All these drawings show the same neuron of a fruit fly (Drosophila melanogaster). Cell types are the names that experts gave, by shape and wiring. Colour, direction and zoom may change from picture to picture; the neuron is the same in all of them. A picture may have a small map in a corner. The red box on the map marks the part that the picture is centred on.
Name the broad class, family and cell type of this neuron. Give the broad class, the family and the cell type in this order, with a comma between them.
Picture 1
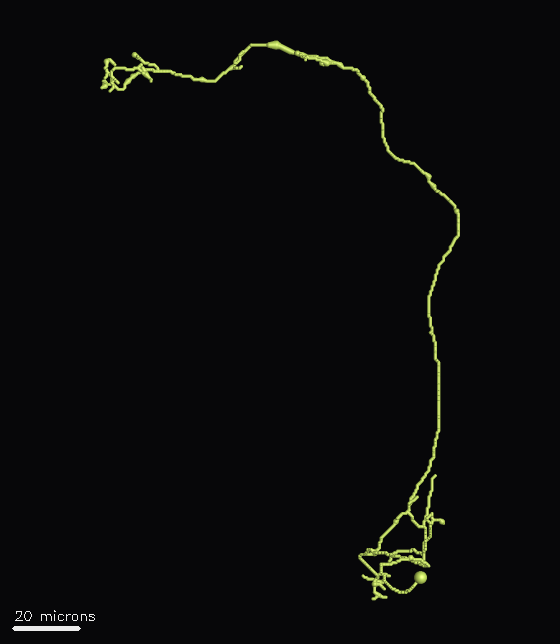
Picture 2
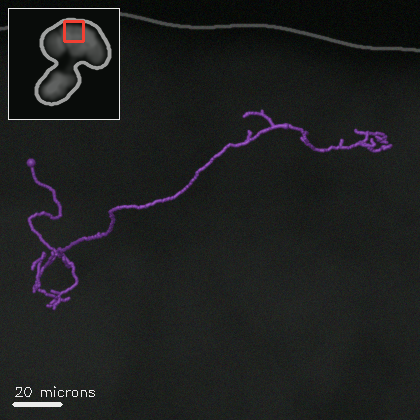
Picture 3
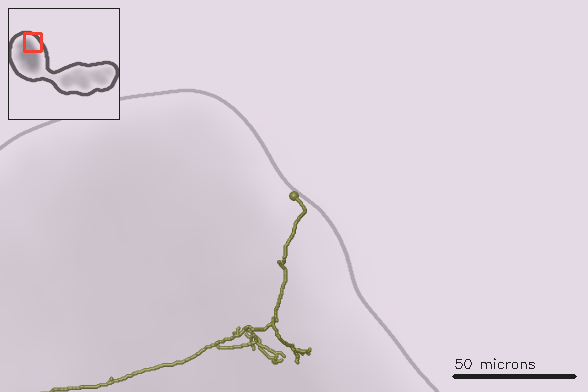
central-brain intrinsic neuron, class Kenyon Cell, KCg-d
